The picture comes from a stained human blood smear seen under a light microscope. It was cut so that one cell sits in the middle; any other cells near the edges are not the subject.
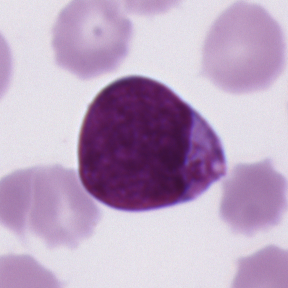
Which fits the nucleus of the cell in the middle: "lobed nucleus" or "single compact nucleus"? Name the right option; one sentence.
In this cell, the nucleus forms one compact round, oval or kidney-shaped piece.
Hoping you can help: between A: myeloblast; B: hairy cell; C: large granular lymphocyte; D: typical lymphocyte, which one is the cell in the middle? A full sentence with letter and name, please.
The correct option, A, names the middle cell as a myeloblast.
